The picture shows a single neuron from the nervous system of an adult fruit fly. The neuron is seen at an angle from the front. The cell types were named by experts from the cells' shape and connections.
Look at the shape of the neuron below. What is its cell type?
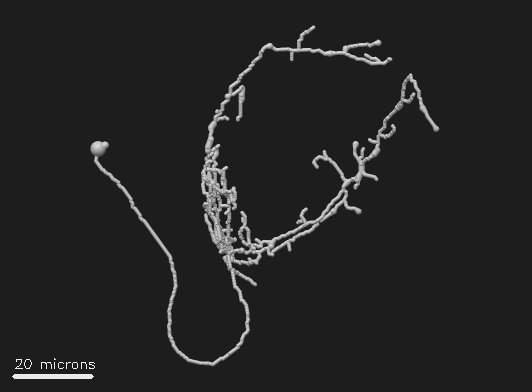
LHAV4b2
